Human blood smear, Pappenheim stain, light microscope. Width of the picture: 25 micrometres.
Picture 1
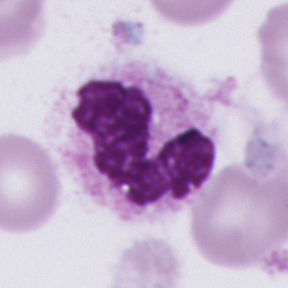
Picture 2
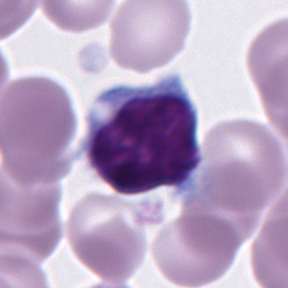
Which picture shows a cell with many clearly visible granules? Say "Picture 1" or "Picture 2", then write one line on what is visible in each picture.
Picture 1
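What picture 1 shows: The cytoplasm is sprinkled with fine, dust-like pinkish-lilac granules.
What picture 2 shows: No distinct granules are seen in the cytoplasm.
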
